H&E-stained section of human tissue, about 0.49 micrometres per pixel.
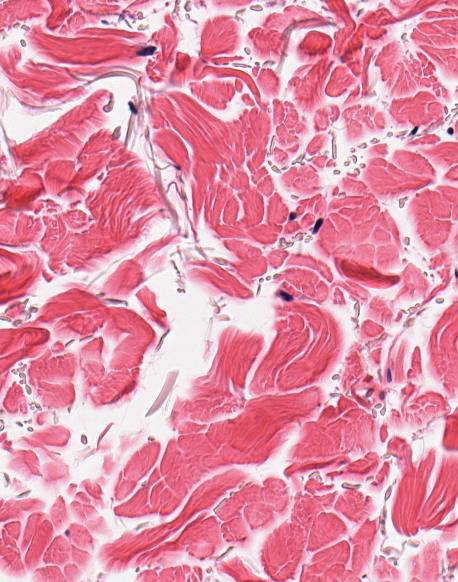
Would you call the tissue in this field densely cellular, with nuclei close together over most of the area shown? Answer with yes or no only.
No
